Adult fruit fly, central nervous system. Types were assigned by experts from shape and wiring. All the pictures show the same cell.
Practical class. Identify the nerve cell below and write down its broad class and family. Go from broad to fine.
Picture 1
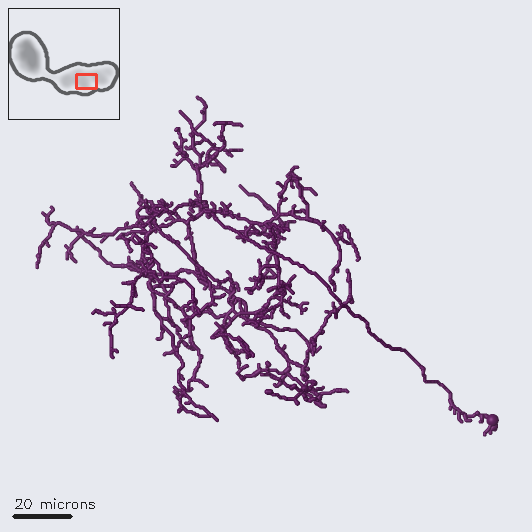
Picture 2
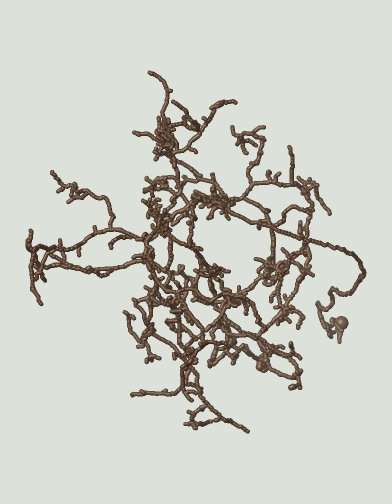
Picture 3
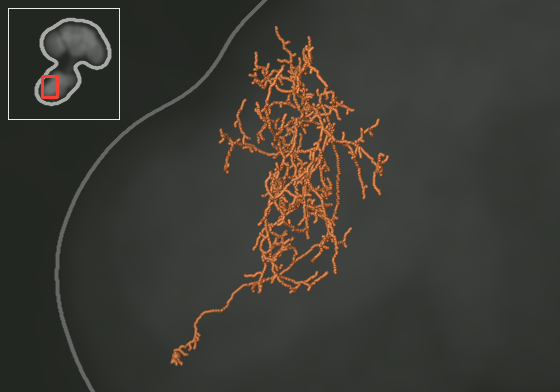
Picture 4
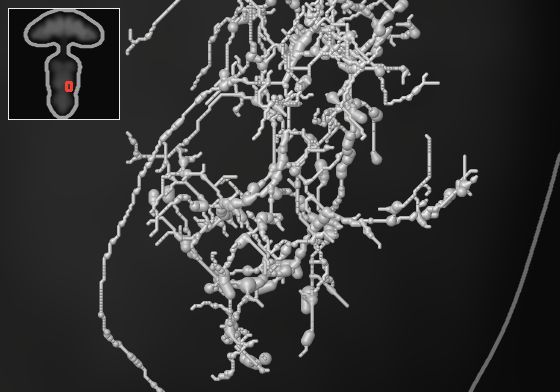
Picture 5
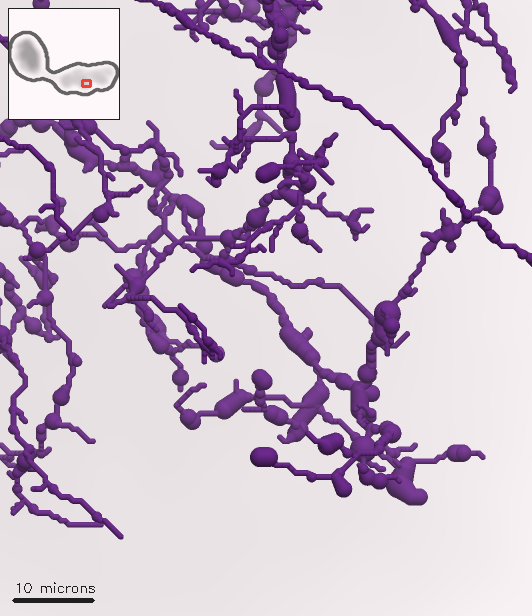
nerve-cord intrinsic neuron; hemilineage 21A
